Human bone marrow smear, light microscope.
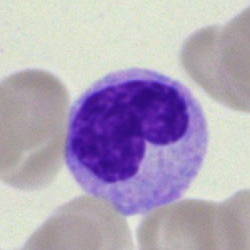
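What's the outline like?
Round and smooth.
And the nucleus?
Kidney-shaped, notched on its lower right side, and pushed off-centre toward the upper left of the cell.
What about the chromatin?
Coarsely clumped and dark purple.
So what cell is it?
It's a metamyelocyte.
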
